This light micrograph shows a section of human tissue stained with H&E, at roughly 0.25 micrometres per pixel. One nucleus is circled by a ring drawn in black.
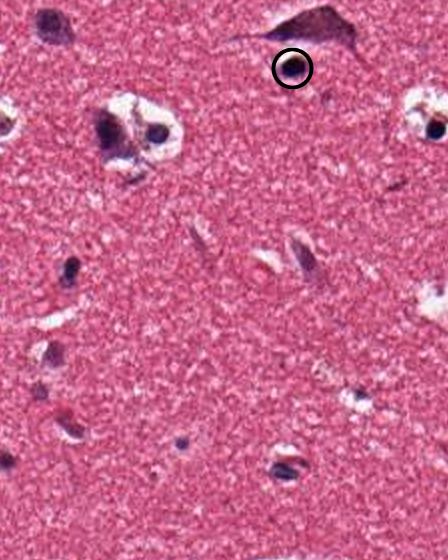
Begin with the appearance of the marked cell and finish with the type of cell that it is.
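The nucleus is small and round, about the size of the other small dark round nuclei scattered in the field. The nucleus is stained very dark, almost black, and evenly so, with no inner detail visible. No stained cytoplasm can be made out; the nucleus sits in a narrow clear, pale halo. It lies just below and almost touching the lower edge of a much larger, triangular, purple-stained cell body. Type of cell: oligodendrocyte.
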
